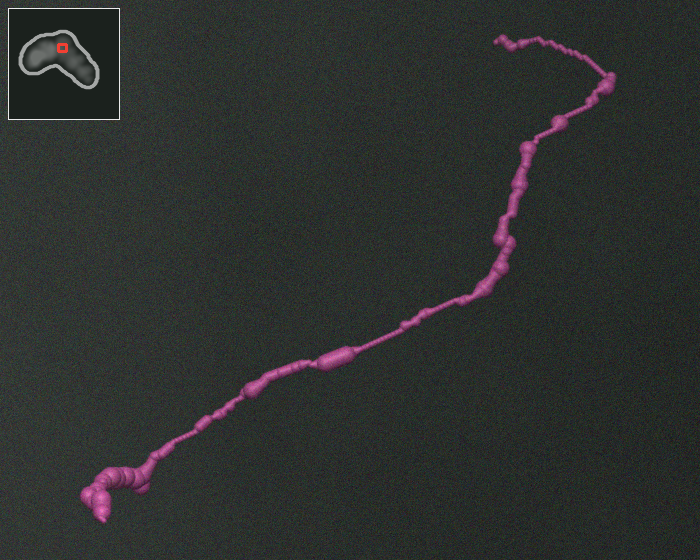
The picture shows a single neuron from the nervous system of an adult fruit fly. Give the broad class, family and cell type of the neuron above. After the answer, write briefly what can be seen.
It is a photoreceptor or other optic-lobe sensory neuron. Its family is called class visual. It is of cell type R8y. There are a dozen or fewer branch ends. As drawn here it is about as wide as it is tall.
